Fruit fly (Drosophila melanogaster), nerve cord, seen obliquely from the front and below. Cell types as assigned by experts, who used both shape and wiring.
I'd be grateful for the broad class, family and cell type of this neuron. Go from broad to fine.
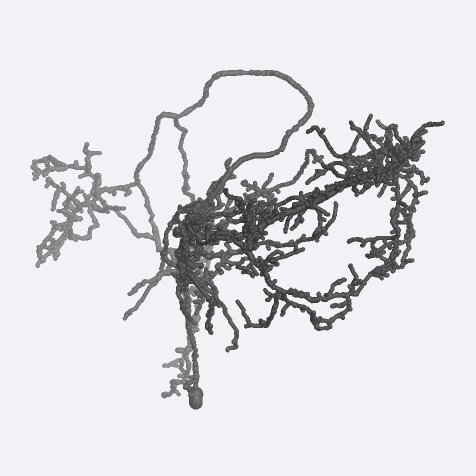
nerve-cord intrinsic neuron; hemilineage 12A; IN12A004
